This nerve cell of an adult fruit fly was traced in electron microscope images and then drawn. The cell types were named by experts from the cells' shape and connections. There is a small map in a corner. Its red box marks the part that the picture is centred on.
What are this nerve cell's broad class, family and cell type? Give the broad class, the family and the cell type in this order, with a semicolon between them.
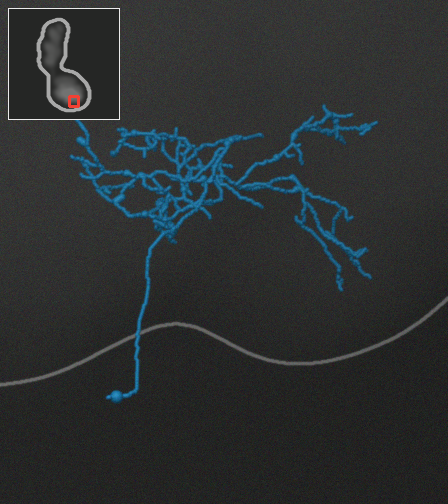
central-brain intrinsic neuron; hemilineage EBa1; CB2784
